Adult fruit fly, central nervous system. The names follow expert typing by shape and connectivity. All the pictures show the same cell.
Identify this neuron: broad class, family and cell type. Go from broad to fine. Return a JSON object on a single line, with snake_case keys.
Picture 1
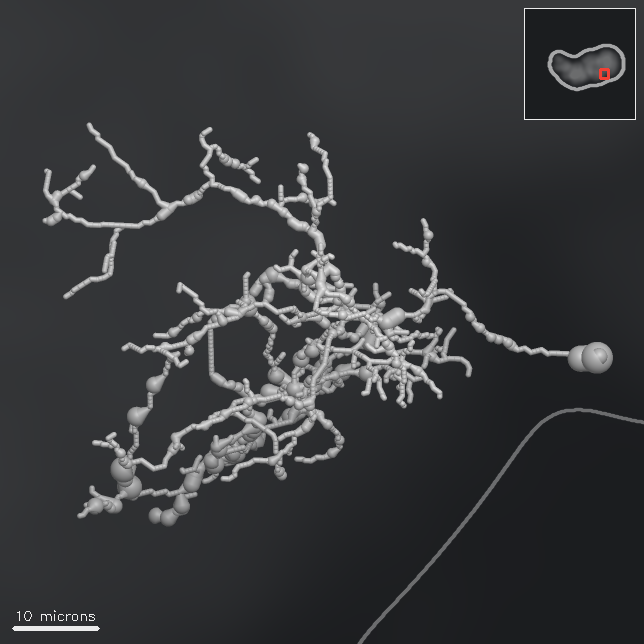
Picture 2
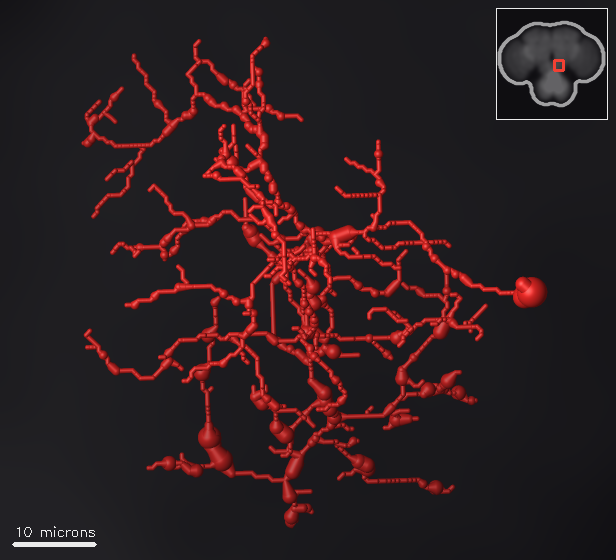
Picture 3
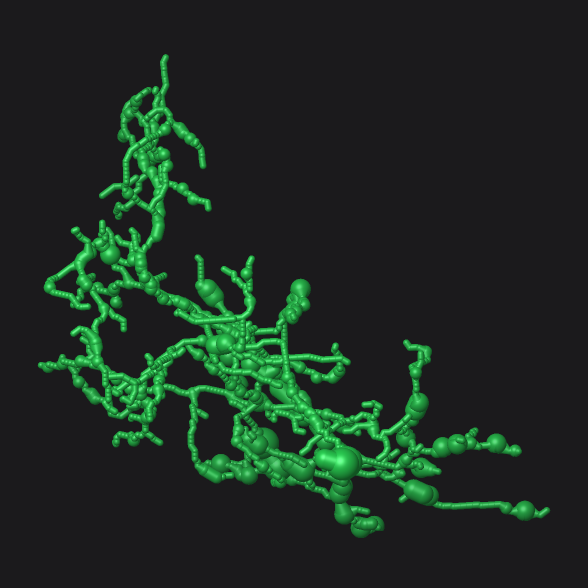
{"broad_class": "central-brain intrinsic neuron", "family": "hemilineage TRdl_b", "cell_type": "GNG318"}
